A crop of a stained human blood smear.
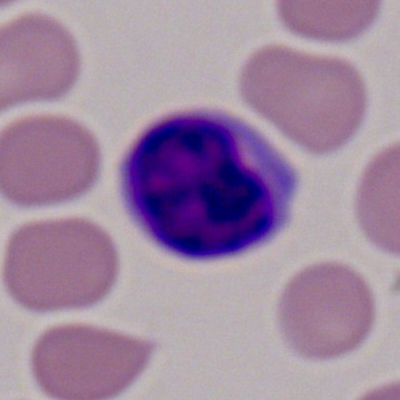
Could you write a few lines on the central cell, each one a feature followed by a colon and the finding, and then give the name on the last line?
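Nucleus: fills most of cell; shallow notch, upper right
Chromatin: coarse; dark clumps between paler purple areas
Granules: none in cytoplasm
Vacuoles: none in cytoplasm
Name: lymphocyte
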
